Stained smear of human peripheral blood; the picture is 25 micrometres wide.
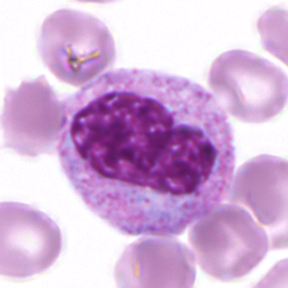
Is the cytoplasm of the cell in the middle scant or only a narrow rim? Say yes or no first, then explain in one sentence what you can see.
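No. Abundant pale pinkish-lilac cytoplasm surrounds the nucleus on all sides.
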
